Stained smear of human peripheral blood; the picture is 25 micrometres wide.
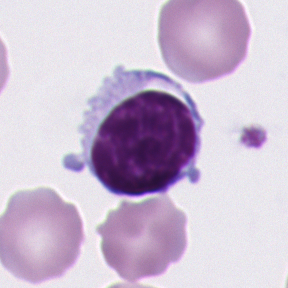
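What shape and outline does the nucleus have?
It is round to slightly oval, with a smooth outline and no indentation.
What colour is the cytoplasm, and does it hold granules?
It is pale lilac-grey, with no distinct granules.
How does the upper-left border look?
It is ragged, with small bubbly projections.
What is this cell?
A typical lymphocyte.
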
